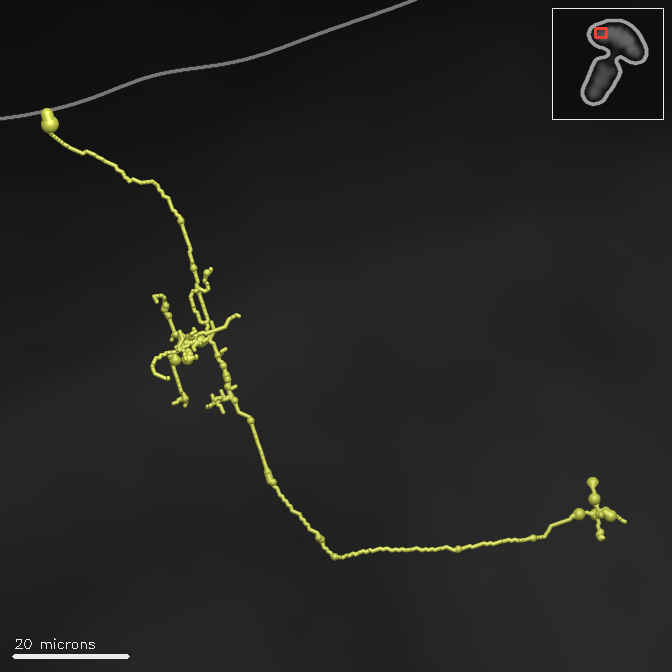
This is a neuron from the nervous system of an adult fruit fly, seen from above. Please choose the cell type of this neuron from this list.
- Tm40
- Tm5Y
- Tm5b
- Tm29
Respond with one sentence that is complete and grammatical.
By cell type, this neuron is classified as Tm5b.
